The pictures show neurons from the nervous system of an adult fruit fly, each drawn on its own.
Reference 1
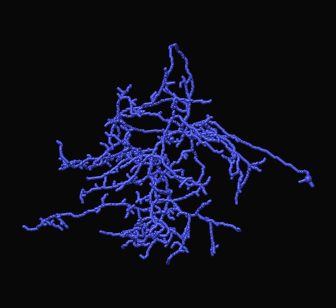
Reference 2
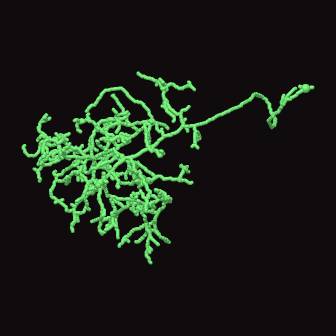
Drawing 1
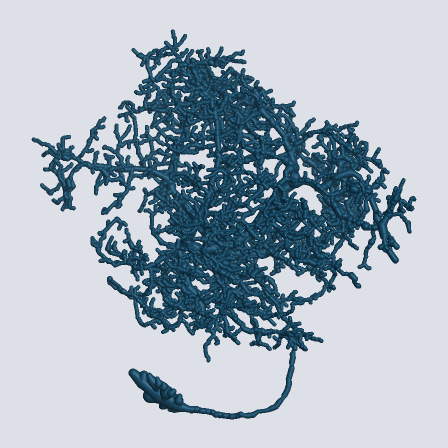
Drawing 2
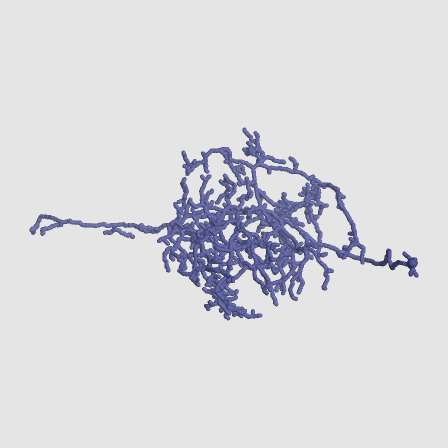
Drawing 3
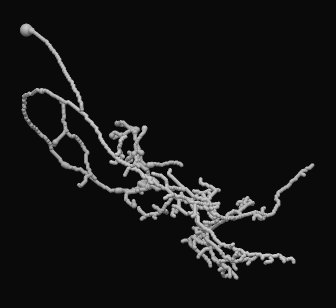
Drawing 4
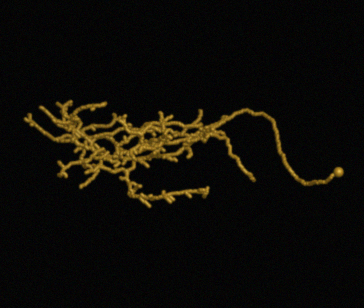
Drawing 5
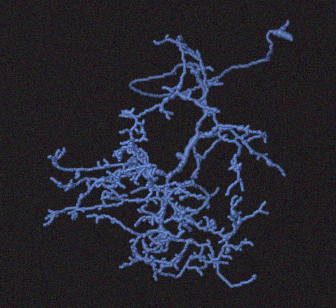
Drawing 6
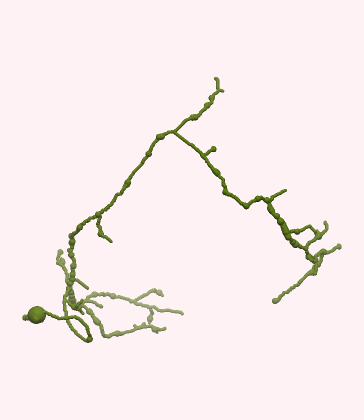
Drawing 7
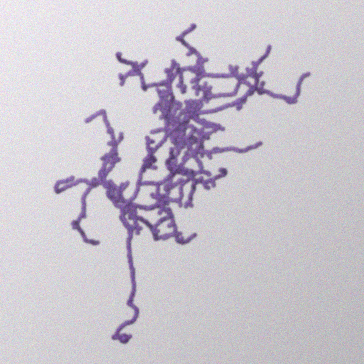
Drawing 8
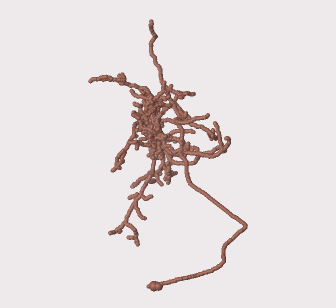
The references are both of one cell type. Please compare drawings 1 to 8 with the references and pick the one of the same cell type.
5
